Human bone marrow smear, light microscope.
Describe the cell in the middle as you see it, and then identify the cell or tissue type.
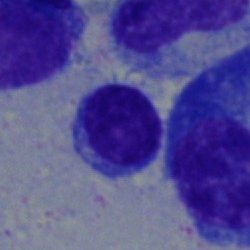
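A round, smooth outline encloses a nucleus whose chromatin is dense and dark purple throughout. The cytoplasm forms a thin blue rim, widest at the lower left, and shows no visible granules. This is a lymphocyte.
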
